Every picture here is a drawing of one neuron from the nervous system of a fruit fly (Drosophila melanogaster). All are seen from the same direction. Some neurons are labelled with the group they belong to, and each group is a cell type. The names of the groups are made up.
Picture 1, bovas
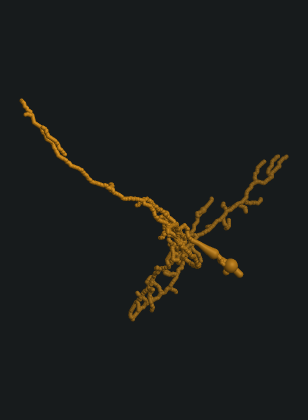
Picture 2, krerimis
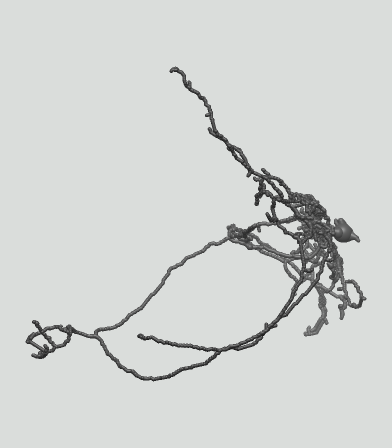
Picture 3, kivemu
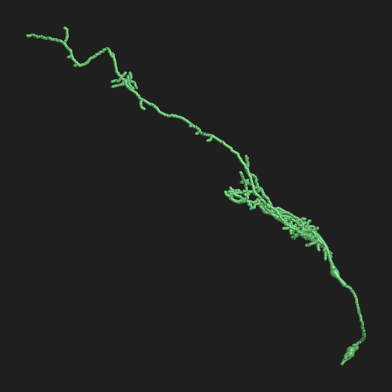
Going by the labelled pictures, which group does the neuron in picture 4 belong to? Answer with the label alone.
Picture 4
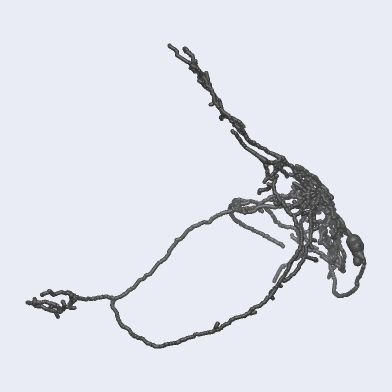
krerimis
